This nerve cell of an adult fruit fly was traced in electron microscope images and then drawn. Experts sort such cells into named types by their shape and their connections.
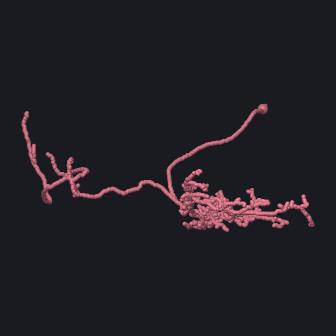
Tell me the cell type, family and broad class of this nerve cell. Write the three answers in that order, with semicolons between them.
IN23B072; hemilineage 23B; nerve-cord intrinsic neuron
